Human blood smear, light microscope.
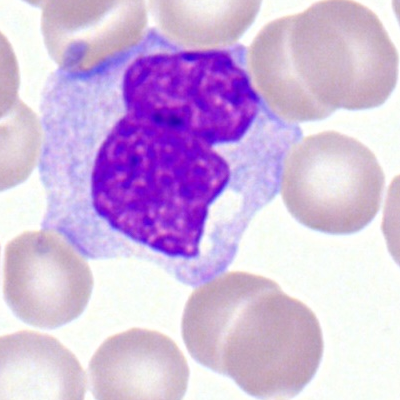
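Monocyte, the cell in the middle of a stained blood smear: the chromatin is mottled purple with many small pale spots, giving it a lacy look. The cytoplasm is abundant relative to the nucleus, pale bluish-grey, and holds fine, dust-like pinkish-purple granules.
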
